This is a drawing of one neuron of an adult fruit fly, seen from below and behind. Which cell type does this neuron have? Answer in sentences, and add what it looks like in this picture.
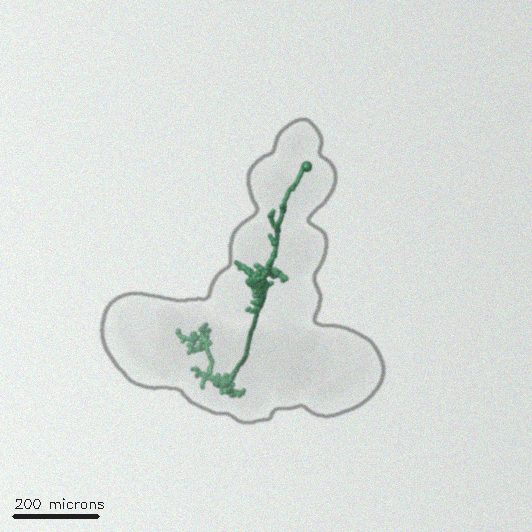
Its cell type is AN09B023. This is an ascending neuron. From top to bottom in the picture it spans about 550 microns. As drawn here it is taller than it is wide.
